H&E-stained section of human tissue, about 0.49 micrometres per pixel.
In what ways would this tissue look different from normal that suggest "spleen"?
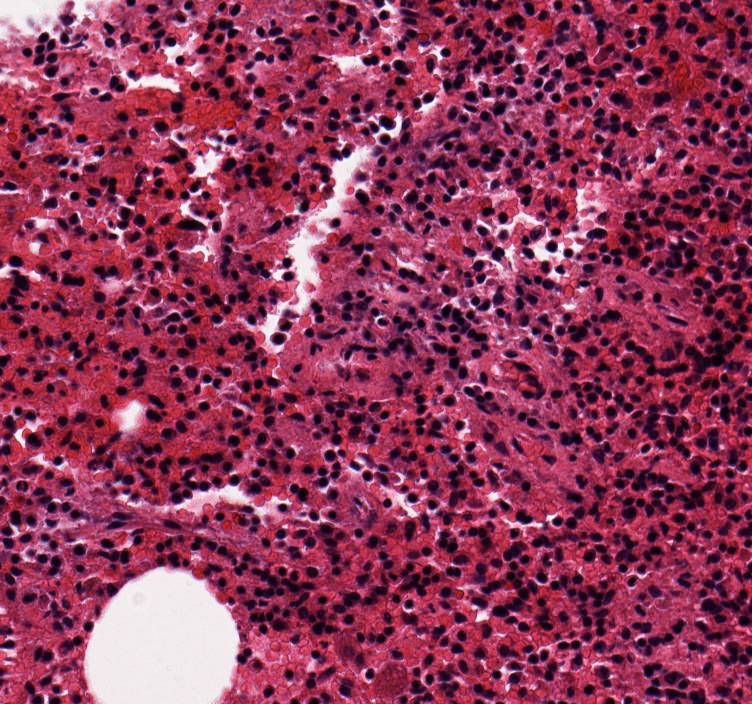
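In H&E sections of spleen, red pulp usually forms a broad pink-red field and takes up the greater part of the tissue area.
Here red blood cells fill much of the space between the nucleated cells, most heavily in the left half of the field, which agrees with that pattern.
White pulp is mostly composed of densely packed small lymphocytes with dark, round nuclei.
Most nucleated cells in this field are likewise small, with round, dark-staining nuclei and scant cytoplasm, in keeping with spleen. A single large round empty space lies at the lower left, and narrow irregular white clefts run diagonally through the upper centre.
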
